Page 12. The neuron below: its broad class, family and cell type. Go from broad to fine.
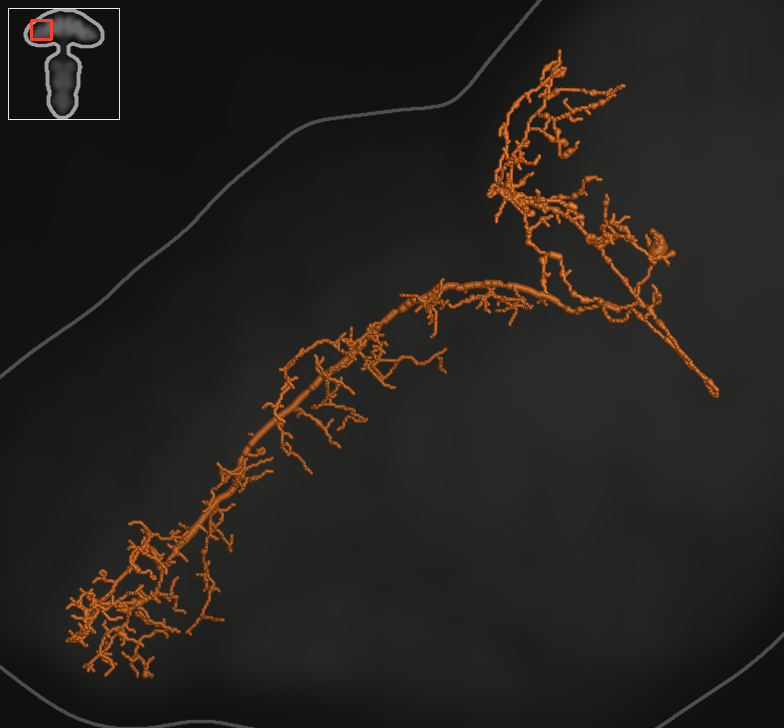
visual projection neuron; MeVP; MeVP17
